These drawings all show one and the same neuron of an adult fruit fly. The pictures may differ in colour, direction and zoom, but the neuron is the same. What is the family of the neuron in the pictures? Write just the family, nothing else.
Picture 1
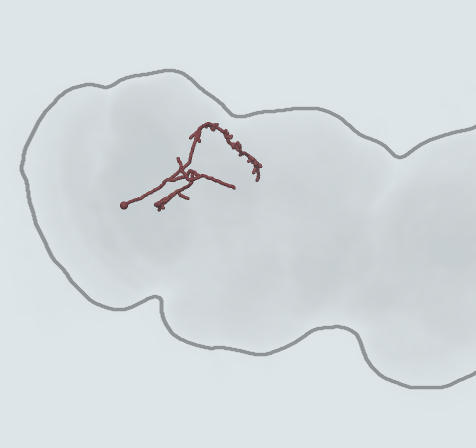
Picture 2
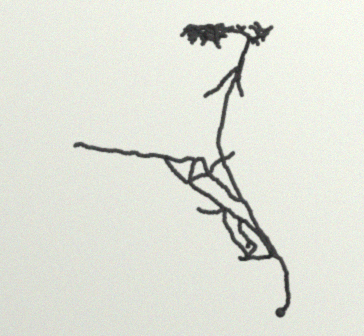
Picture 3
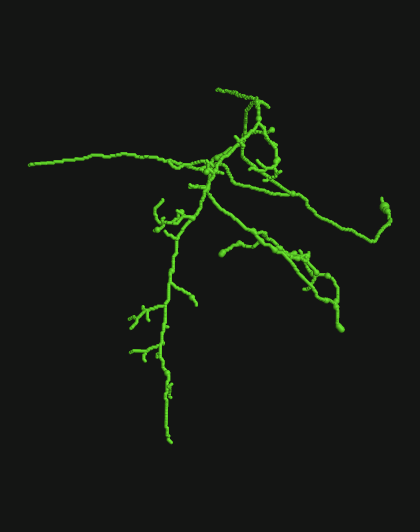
hemilineage EBa1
